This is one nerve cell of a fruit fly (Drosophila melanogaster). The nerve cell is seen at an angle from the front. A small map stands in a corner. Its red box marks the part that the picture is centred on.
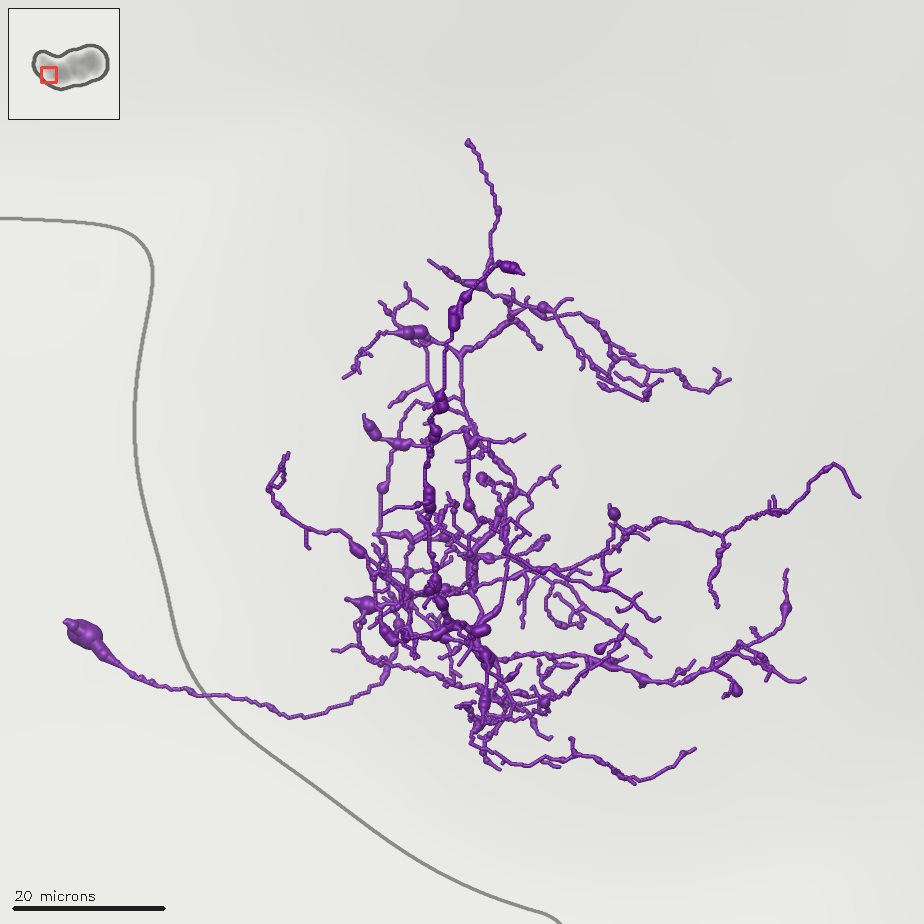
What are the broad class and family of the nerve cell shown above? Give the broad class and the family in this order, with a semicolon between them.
nerve-cord intrinsic neuron; hemilineage 20A.22A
